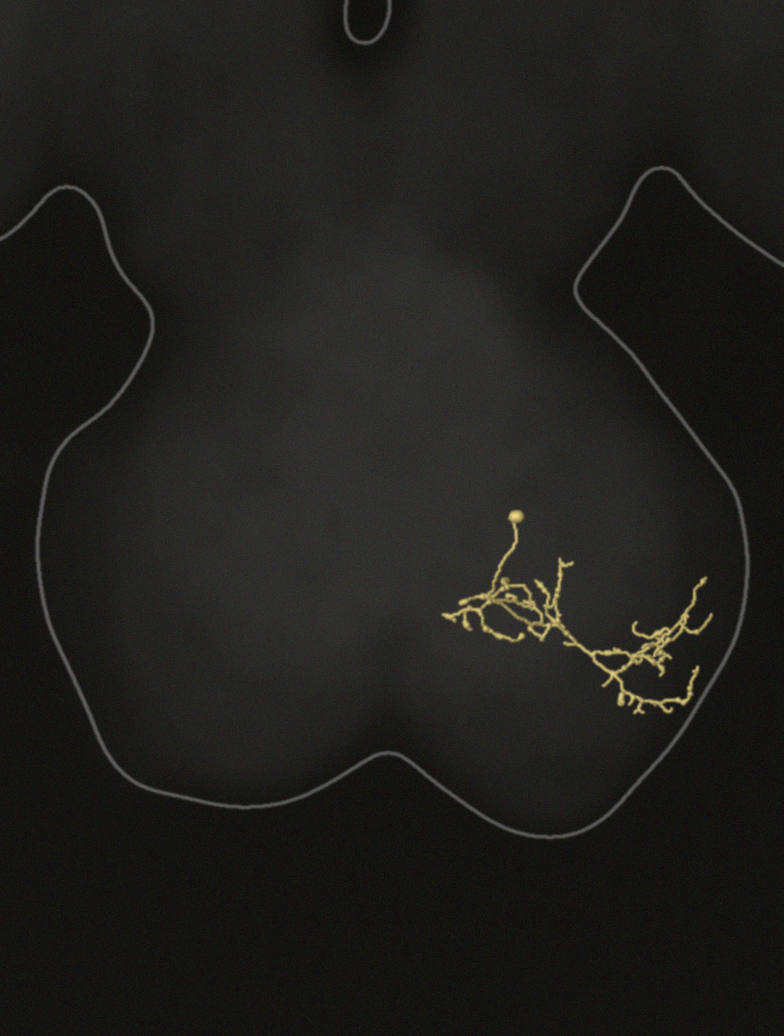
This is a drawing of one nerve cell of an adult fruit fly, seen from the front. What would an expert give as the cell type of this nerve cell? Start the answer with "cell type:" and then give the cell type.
cell type: IN09A062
